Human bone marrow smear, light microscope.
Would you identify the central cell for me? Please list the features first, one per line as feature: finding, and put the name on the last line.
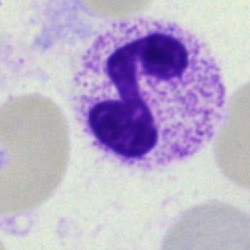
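Nucleus: two lobes, upper right and lower left
Chromatin: dense, dark purple
Cytoplasm: abundant, pale pinkish-lilac
Granules: fine, purple, scattered throughout
Name: segmented neutrophil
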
